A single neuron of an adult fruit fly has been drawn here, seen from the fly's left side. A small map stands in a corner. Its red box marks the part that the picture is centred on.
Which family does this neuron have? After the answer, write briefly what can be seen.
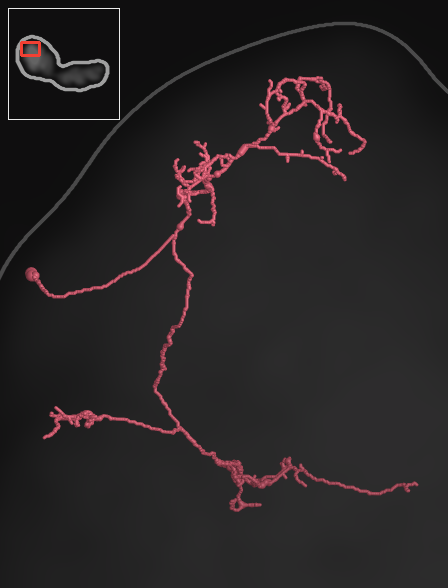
The name of its family is class DAN. It is a central-brain intrinsic neuron. The cell body is on the left of the picture. The picture shows dozens of branch ends.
